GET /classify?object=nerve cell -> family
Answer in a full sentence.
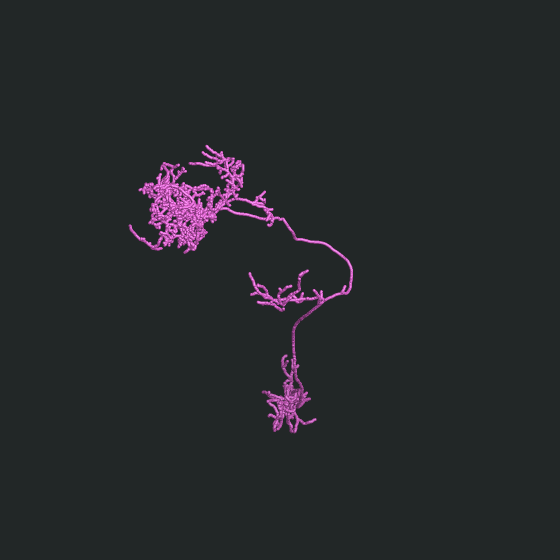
The family is hemilineage VLPl&p2_posterior.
